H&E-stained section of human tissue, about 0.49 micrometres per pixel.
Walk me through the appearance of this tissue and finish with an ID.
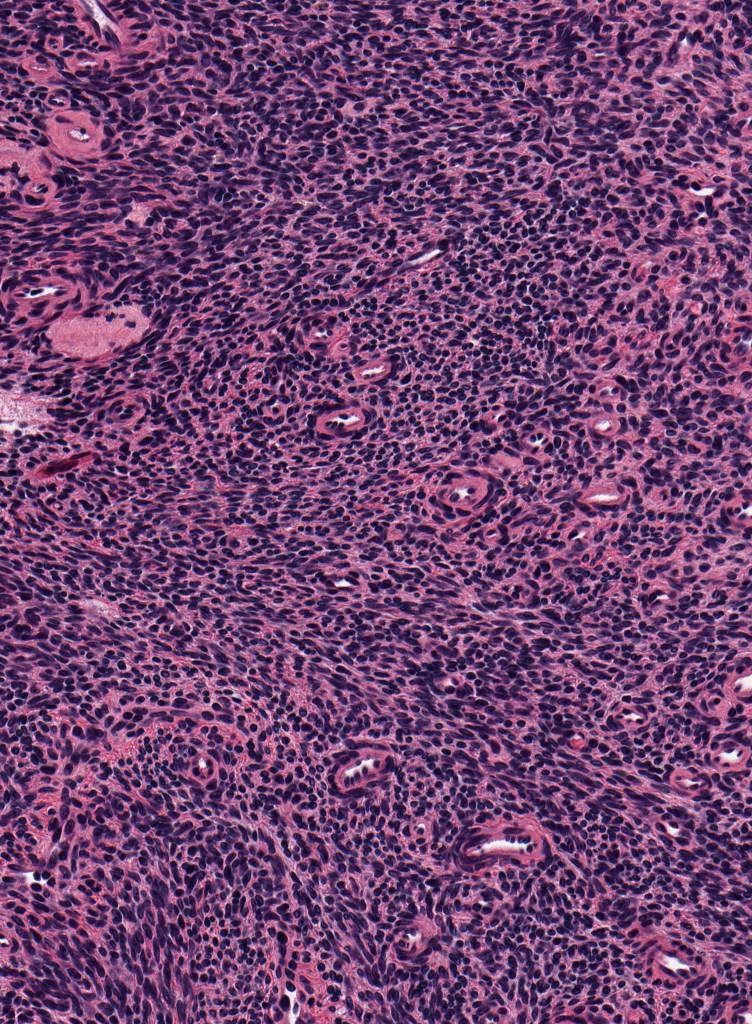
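It's one sheet of densely packed cells across the whole field, with no glands or epithelium anywhere. The cells have small, dark, oval to short spindle nuclei and scant cytoplasm. No fat cells, no larger empty spaces. This is ovary.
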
